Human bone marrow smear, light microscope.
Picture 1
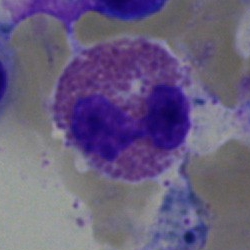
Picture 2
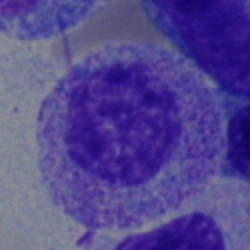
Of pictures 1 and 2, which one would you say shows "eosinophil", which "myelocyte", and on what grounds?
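The eosinophil is in picture 1, and the myelocyte is in picture 2. In the eosinophil, notice the outline: roughly round, with a slightly uneven edge. Its chromatin is dense and dark purple, and no nucleoli are visible.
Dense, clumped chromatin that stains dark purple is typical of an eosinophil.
Granules fill its cytoplasm all the way around the nucleus, and loose granules of a similar colour lie scattered outside the cell, below it. Turning to the myelocyte, its outline is roughly round too, and its nucleus lies near the centre with cytoplasm on every side. That cytoplasm forms a broad rim, and between its granules it is pale greyish-blue. Darker-staining cells sit at the right and lower edges of this picture.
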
